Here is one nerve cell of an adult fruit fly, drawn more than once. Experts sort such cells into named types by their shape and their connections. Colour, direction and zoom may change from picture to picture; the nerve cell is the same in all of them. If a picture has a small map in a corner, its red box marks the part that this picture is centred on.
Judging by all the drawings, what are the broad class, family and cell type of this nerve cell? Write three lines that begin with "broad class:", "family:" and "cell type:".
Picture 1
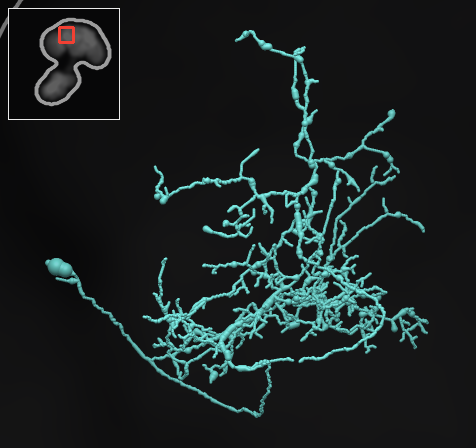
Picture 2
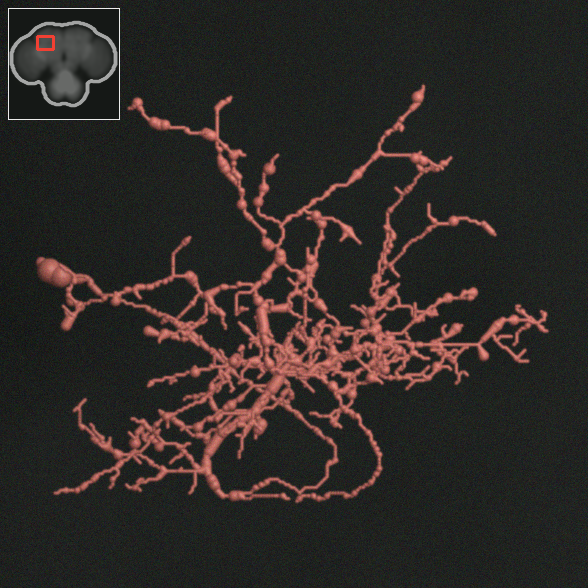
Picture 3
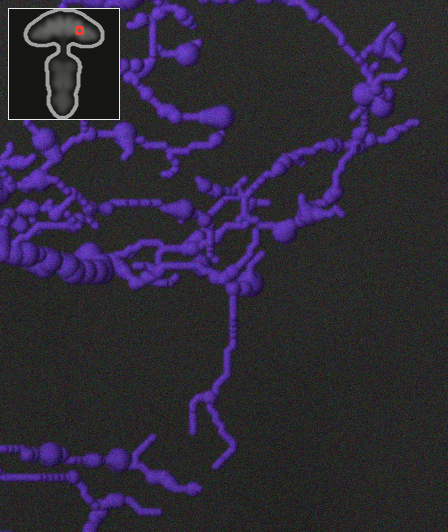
broad class: central-brain intrinsic neuron
family: hemilineage VLPp&l1_anterior
cell type: PLP084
